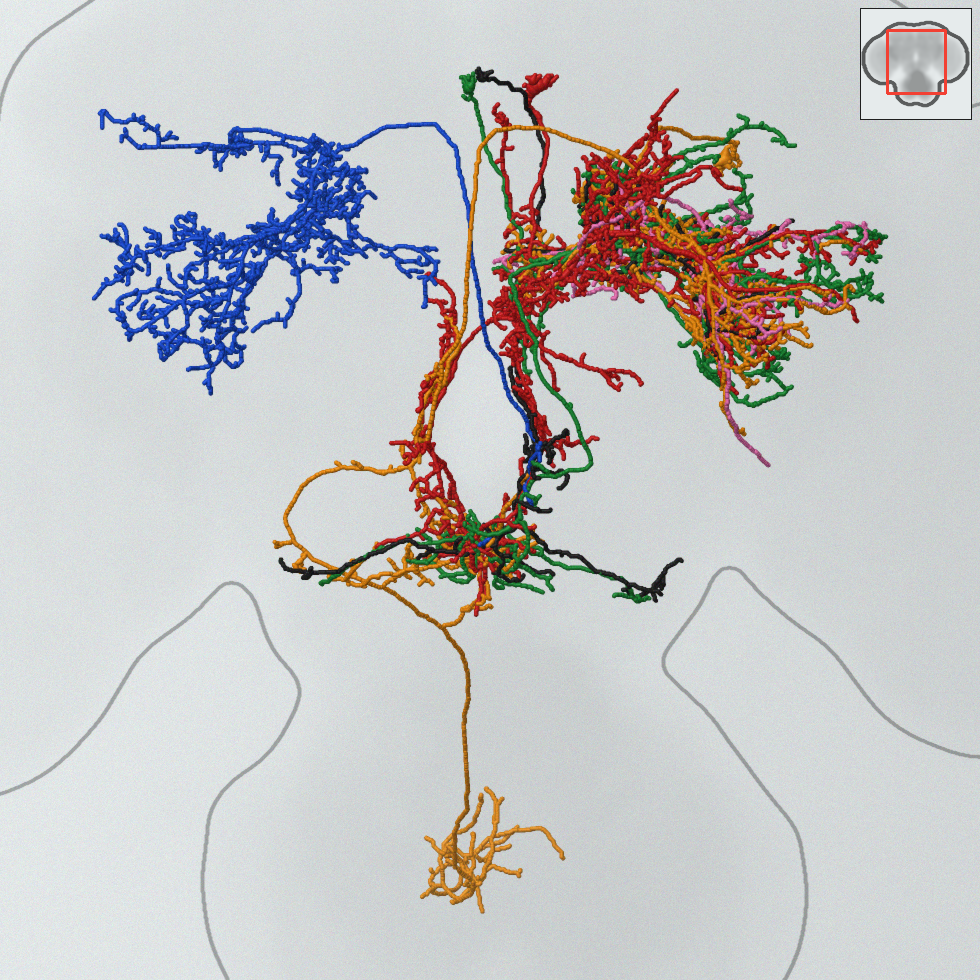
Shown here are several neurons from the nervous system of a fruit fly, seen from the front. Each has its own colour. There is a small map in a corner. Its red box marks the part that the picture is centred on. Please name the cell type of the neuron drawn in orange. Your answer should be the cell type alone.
DNp23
